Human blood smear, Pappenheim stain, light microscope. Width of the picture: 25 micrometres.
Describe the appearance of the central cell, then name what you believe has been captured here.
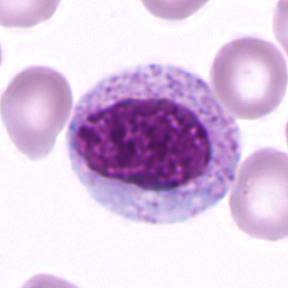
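Note the round, smooth outline of the cell. Its nucleus sits off centre, almost reaching the left edge. Fine purple granules are scattered throughout the cytoplasm, which shows no clear vacuoles. The name of this cell is metamyelocyte.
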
